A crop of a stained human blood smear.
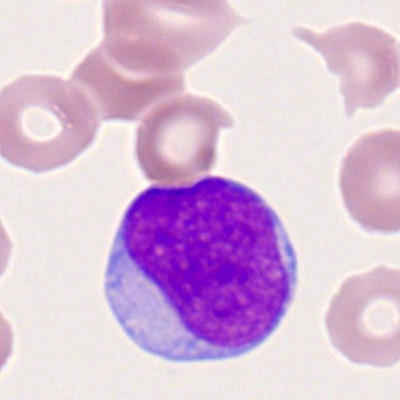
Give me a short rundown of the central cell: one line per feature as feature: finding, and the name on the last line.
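Outline: round, smooth
Nucleus: toward upper right
Cytoplasm: pale blue crescent, lower left
Surface: no projections
Cell: myeloblast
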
